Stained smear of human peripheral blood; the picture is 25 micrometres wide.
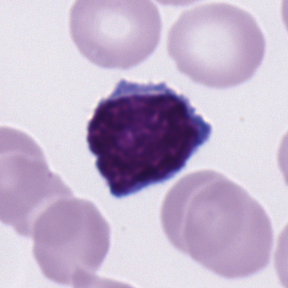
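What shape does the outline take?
Angular rather than smoothly round, with a pointed corner on the right.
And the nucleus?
One rounded mass, with no lobes and no notch.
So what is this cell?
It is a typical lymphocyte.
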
